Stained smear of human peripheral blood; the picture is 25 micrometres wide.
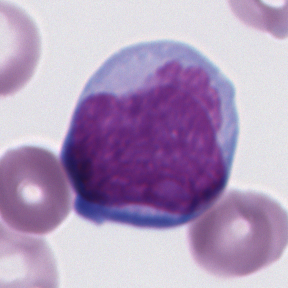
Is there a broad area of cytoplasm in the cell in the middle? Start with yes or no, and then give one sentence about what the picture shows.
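No. The nucleus fills most of the cell, leaving a modest rim of cytoplasm.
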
